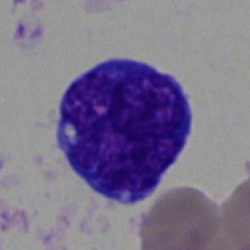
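Blast in the middle of a stained bone marrow smear. Almost the entire cell is taken up by the nucleus, whose chromatin looks mottled and clumped rather than smooth. A single small clear vacuole sits at the left edge of the cell, and one small pink spot lies in its upper left part.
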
